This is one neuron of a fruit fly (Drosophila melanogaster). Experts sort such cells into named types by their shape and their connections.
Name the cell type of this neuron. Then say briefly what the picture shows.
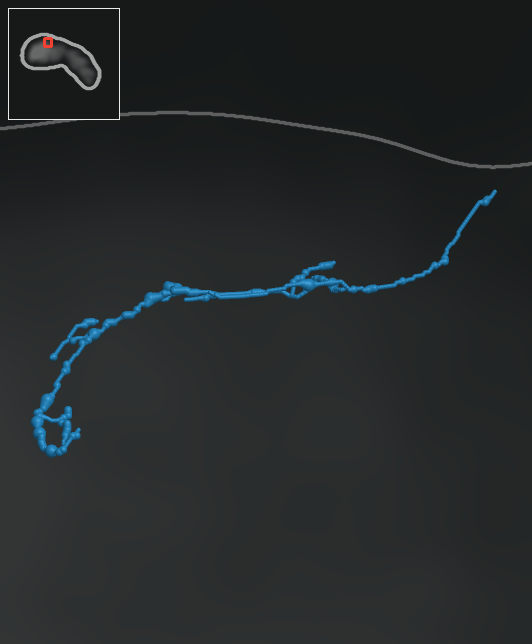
The cell type is claw_tpGRN. This is a sensory neuron entering the brain. No cell body is drawn. There are a dozen or fewer branch ends.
